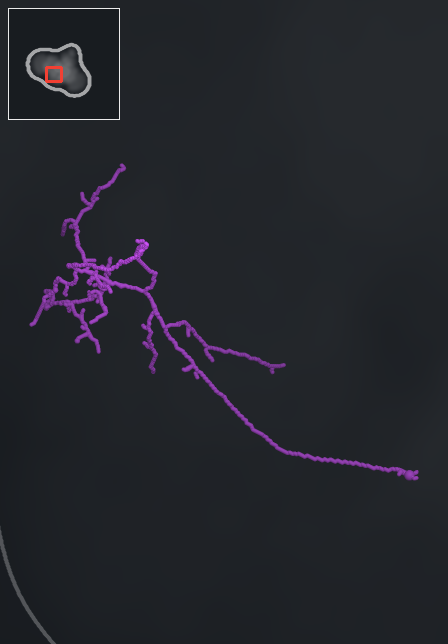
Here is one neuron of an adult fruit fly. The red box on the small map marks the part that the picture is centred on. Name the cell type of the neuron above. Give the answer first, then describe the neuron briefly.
It is of cell type IN13B091. This is a nerve-cord intrinsic neuron. The cell body can be seen at the lower right of the picture. Dozens of branch ends can be seen.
